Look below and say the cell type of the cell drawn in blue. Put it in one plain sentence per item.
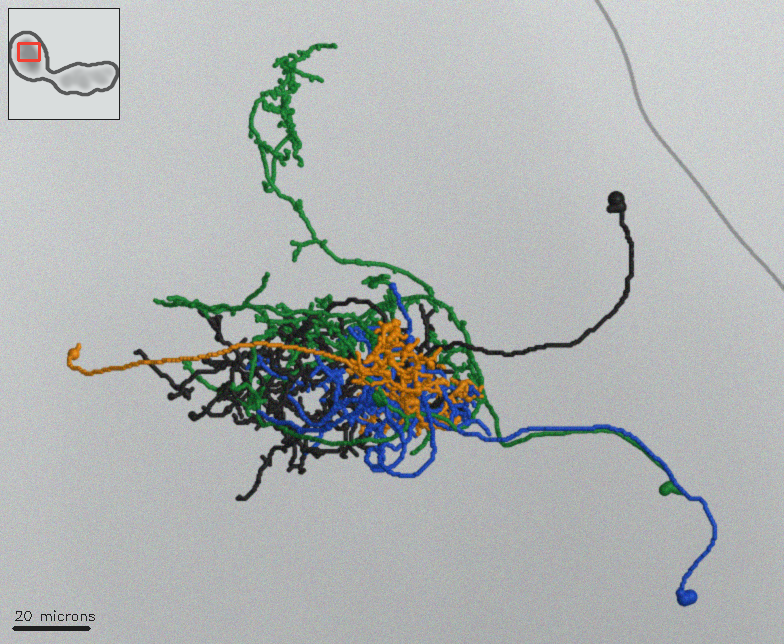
The cell type is AVLP519.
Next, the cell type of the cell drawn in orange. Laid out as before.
The cell type is CB0744.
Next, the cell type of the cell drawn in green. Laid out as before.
The cell type is CB1140.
